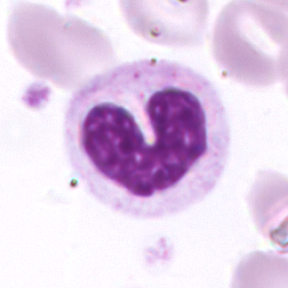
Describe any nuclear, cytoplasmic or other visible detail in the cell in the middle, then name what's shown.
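Outline round, smooth. Nuclear notch opens toward top of cell. Fine pink-purple granules scattered through cytoplasm. No nucleoli visible. Band neutrophil.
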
